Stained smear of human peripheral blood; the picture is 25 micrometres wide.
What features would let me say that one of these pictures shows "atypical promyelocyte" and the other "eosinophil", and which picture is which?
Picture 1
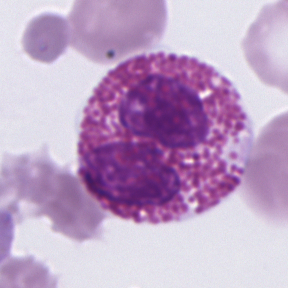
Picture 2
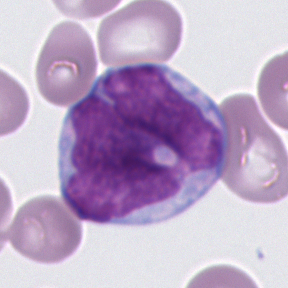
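That's the eosinophil in picture 1, and the atypical promyelocyte is in picture 2. The eosinophil is round and smooth, about 16 micrometres across, with no projections from its surface. Its nucleus has one lobe in the upper right and the other in the lower left, and the chromatin is purple and clumped.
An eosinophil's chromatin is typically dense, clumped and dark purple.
Its cytoplasm is packed with coarse, round, reddish-pink granules.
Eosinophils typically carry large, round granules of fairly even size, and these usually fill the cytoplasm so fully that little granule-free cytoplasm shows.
The atypical promyelocyte is about 15 micrometres across, roughly round and smooth, with its nucleus filling about 80% of the cell's area. Its cytoplasm is a pale grey-blue with no visible granules, and a red cell presses against its right edge.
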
